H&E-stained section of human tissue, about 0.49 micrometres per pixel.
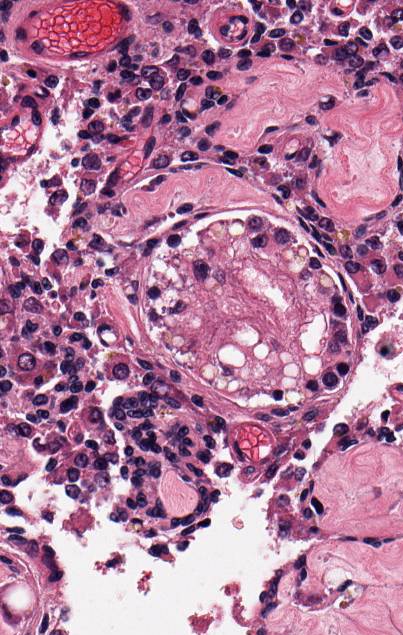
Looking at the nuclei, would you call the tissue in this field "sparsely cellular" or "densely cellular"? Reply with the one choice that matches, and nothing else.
Densely cellular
